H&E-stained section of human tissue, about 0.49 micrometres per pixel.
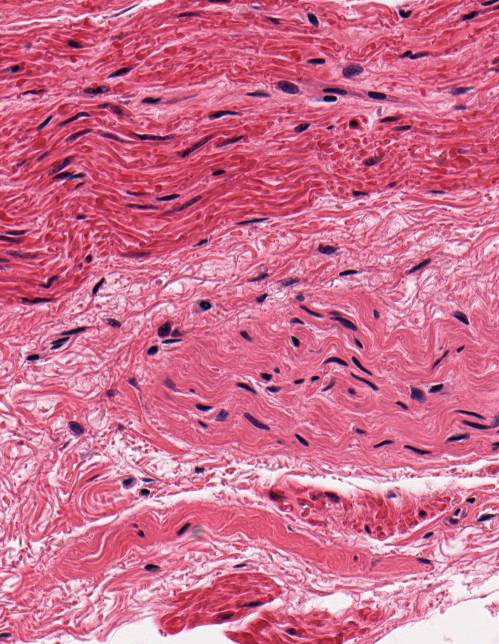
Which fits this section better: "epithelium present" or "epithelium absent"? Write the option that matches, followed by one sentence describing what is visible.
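Epithelium absent. No epithelium is present anywhere in the field.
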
